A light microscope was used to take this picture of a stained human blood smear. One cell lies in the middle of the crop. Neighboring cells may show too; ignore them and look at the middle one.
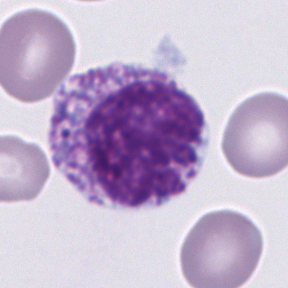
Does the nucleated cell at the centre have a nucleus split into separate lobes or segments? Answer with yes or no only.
No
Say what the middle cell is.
basophil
